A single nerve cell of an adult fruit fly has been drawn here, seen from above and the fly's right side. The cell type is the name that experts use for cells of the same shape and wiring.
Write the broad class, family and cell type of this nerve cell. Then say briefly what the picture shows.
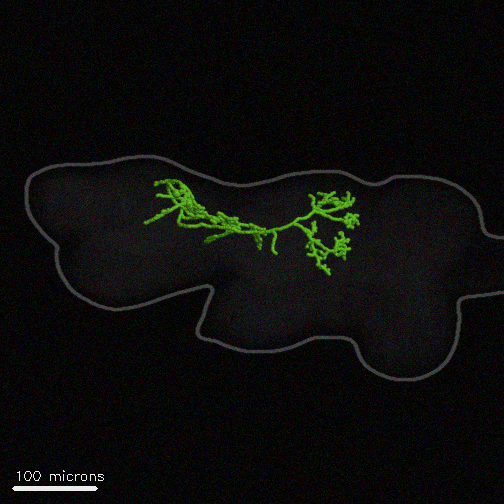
It is a nerve-cord intrinsic neuron. Its family is hemilineage 19B. Its cell type is IN19B040. It is in the nerve cord and does not reach the brain. By the scale bar it is about 250 microns wide in this view.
